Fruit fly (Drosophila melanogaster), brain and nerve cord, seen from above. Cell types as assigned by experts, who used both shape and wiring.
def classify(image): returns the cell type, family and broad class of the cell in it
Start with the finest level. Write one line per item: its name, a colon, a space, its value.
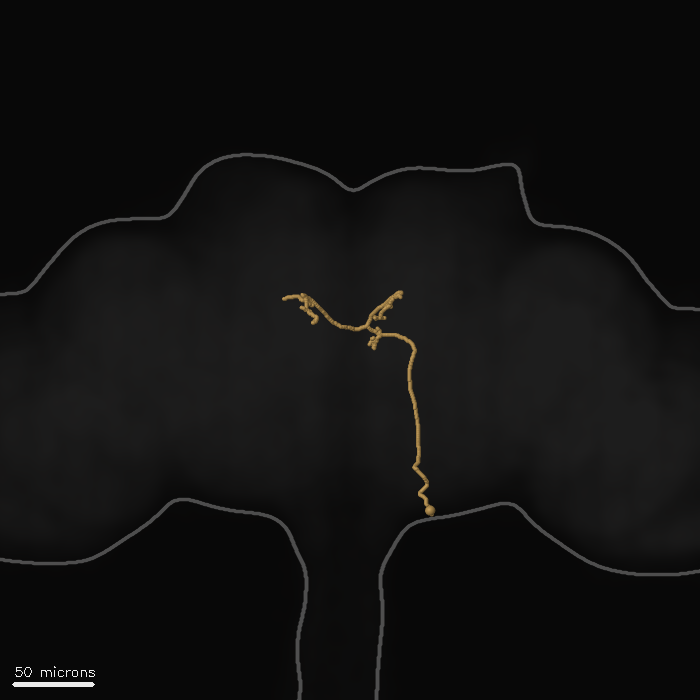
cell type: vDeltaL
family: class CX
broad class: central-brain intrinsic neuron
